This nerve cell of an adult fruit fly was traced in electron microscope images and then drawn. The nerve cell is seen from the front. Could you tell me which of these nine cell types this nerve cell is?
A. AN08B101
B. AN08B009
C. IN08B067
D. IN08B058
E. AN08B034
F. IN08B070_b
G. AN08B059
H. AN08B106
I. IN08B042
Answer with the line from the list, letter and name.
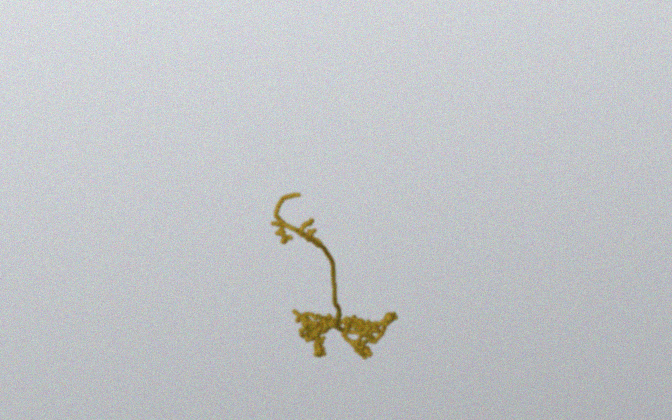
G. AN08B059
